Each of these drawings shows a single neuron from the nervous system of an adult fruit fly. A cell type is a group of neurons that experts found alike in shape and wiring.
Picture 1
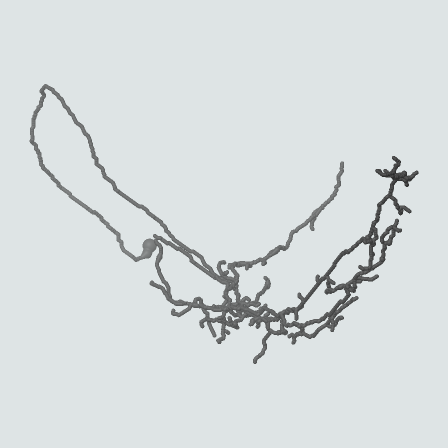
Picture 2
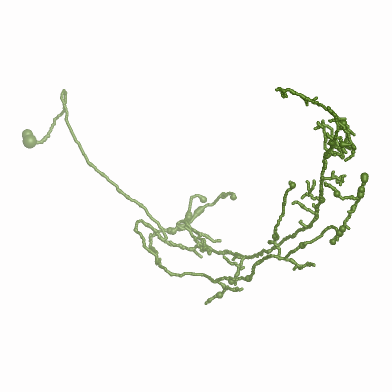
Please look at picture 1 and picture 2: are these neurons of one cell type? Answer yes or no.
no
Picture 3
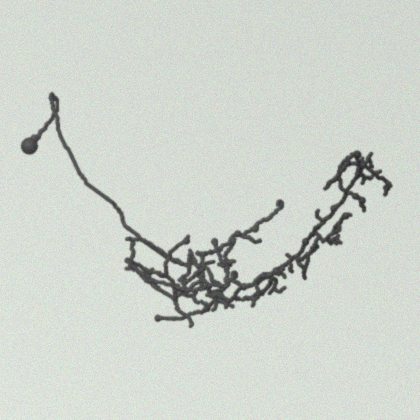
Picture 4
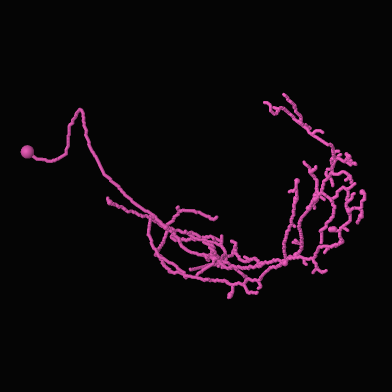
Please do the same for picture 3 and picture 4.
no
